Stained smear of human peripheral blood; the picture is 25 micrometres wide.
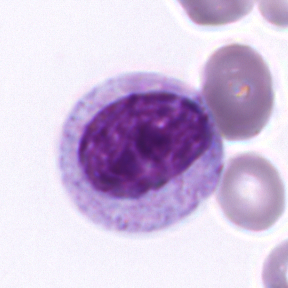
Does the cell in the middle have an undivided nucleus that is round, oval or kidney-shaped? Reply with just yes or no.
Yes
